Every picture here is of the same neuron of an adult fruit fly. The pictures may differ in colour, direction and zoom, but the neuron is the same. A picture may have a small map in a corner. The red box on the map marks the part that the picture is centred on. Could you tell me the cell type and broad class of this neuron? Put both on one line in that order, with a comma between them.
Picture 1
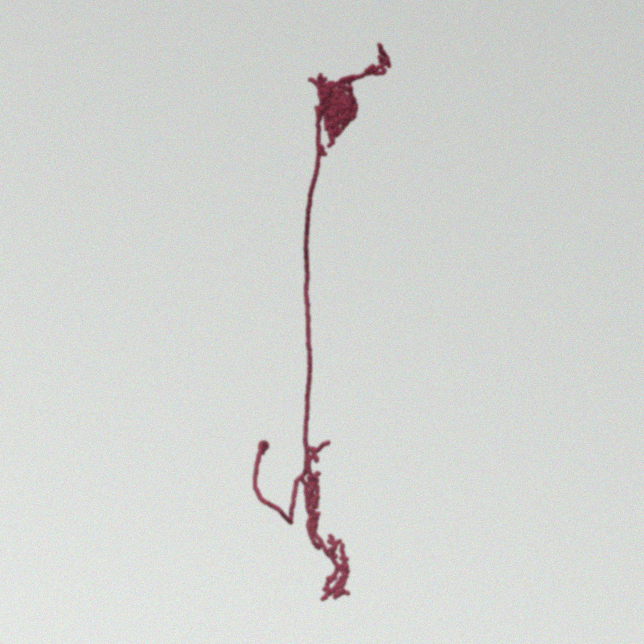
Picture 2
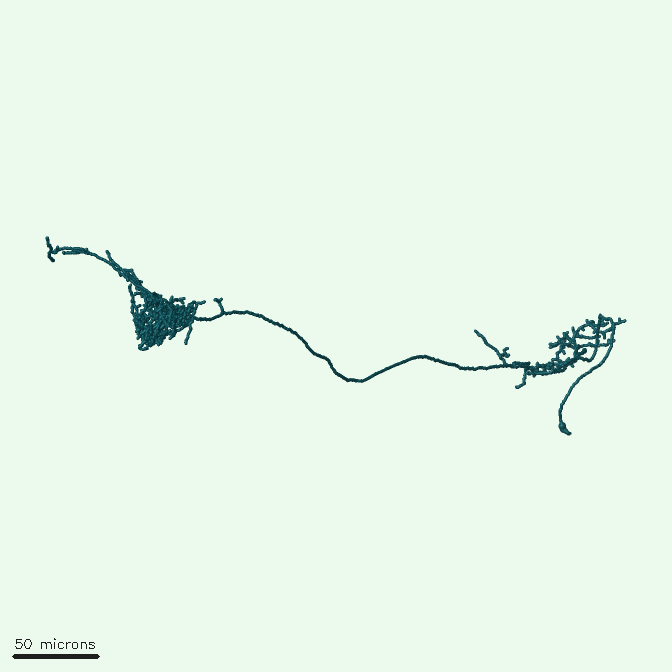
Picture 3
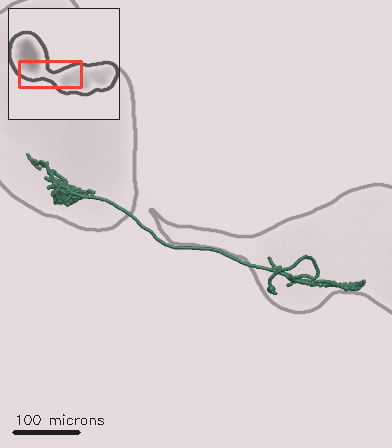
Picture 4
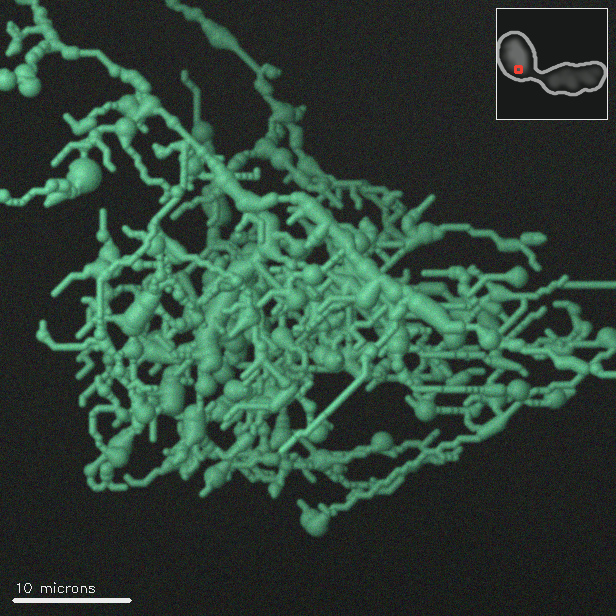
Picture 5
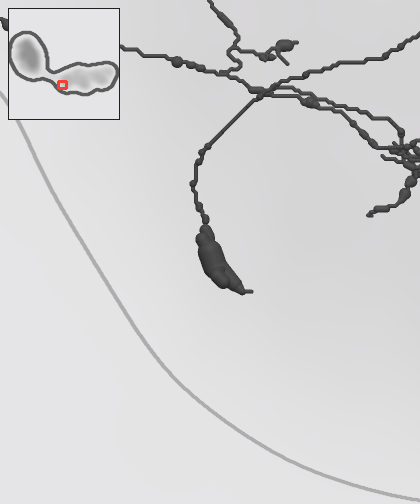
ANXXX404, ascending neuron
